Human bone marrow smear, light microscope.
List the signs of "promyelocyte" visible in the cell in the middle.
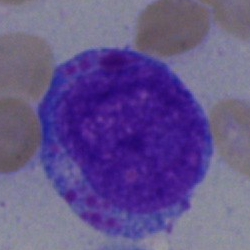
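Taking this as a promyelocyte, I start with the nucleus, which sits off-centre toward the upper right and leaves a wider band of cytoplasm at the lower left.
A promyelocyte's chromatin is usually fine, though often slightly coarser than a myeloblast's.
Here the chromatin is finely granular, without coarse dark clumps, so that goes with it.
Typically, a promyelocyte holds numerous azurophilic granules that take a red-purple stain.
The granules in this cell are reddish-purple, which agrees in colour, and they lie scattered in the cytoplasm, mostly along the left and lower edge.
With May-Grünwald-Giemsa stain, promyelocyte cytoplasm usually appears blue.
This cytoplasm stains blue as well.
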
